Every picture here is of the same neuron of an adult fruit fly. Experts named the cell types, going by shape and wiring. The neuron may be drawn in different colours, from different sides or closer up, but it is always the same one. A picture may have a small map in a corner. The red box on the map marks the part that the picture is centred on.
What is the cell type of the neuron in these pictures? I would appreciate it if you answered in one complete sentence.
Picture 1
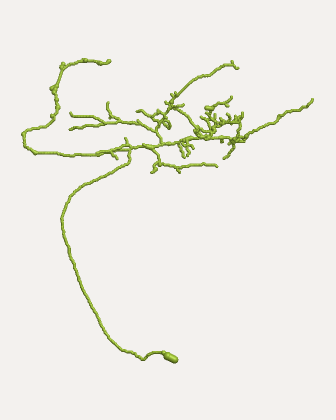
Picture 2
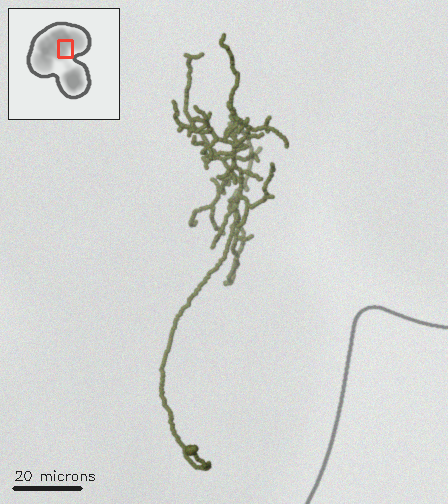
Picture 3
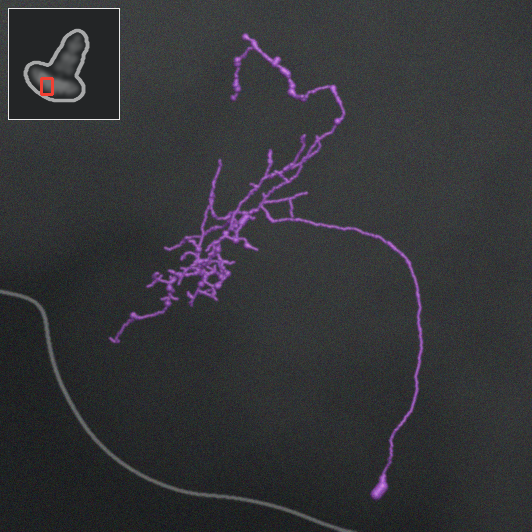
This neuron is of the type CB3743.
